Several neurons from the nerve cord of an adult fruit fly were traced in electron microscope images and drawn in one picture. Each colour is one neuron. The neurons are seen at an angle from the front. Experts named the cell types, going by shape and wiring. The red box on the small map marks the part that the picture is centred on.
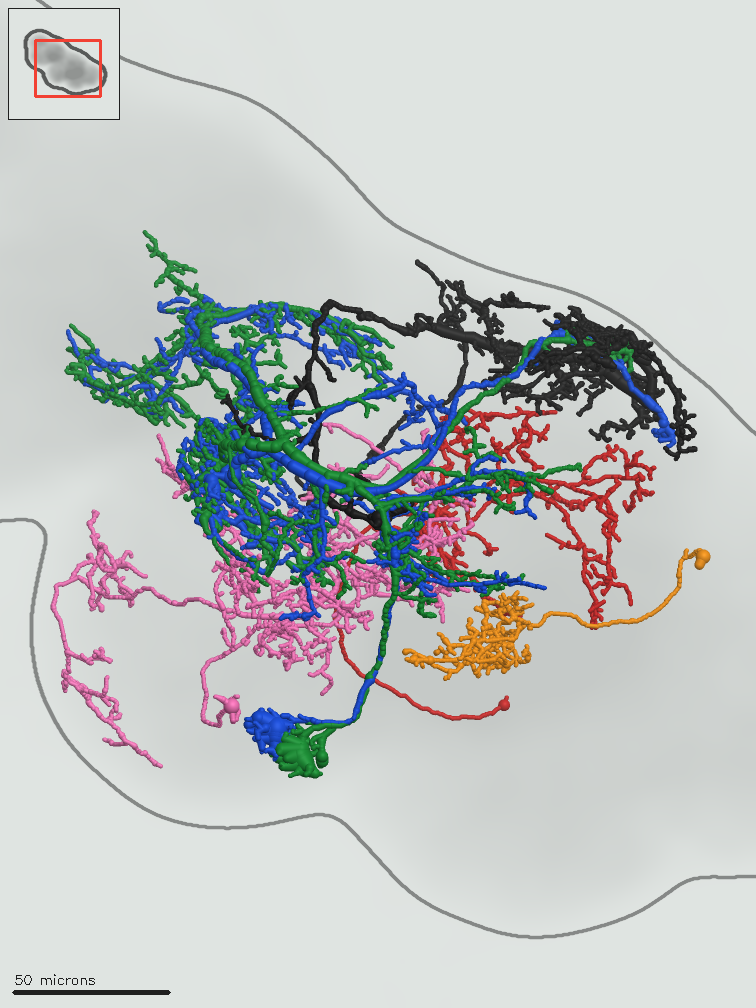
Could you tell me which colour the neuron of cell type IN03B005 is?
green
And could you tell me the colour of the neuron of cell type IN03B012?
black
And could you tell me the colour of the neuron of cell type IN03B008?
blue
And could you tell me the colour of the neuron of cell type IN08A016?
pink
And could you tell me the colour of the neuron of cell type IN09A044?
orange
